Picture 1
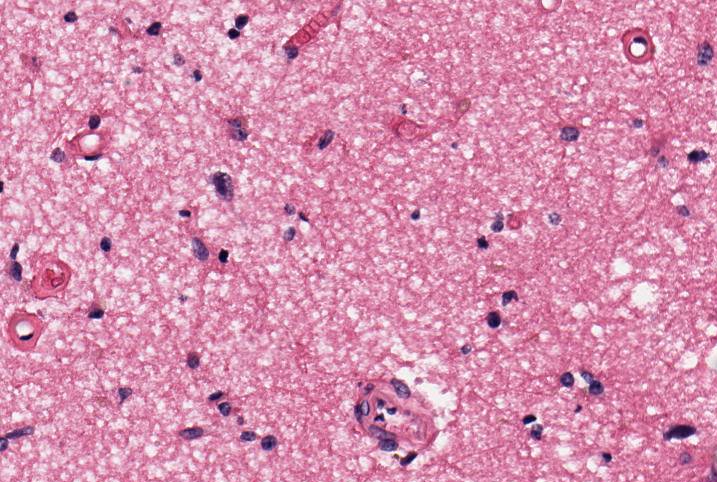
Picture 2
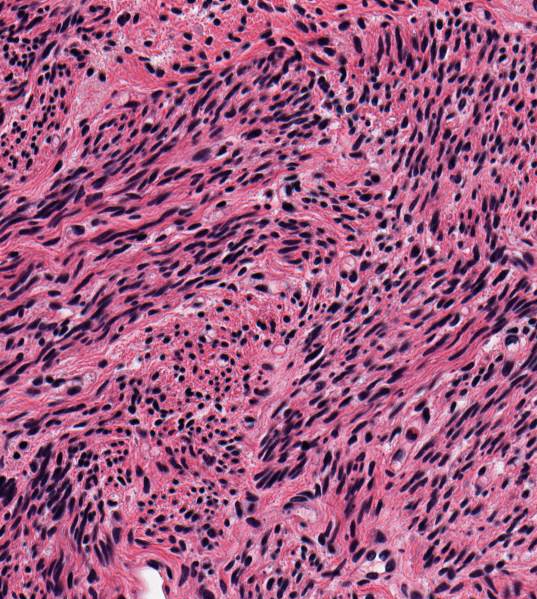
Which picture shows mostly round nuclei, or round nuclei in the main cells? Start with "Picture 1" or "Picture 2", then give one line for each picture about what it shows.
Picture 1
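In picture 1: Small round dark blue nuclei with little visible cytoplasm lie singly and scattered across the field.
In picture 2: Most nuclei are elongated and darkly stained with haematoxylin.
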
